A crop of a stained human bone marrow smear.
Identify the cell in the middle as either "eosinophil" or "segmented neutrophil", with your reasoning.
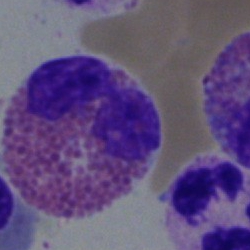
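This is an eosinophil. Look first at the cytoplasm, which is packed with round granules of fairly even size.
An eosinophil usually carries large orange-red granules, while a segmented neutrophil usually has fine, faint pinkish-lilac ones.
The nucleus lies along the top of the cell and curves down its right side, with dense, dark purple chromatin and no visible nucleoli.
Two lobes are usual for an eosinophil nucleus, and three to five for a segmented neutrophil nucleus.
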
